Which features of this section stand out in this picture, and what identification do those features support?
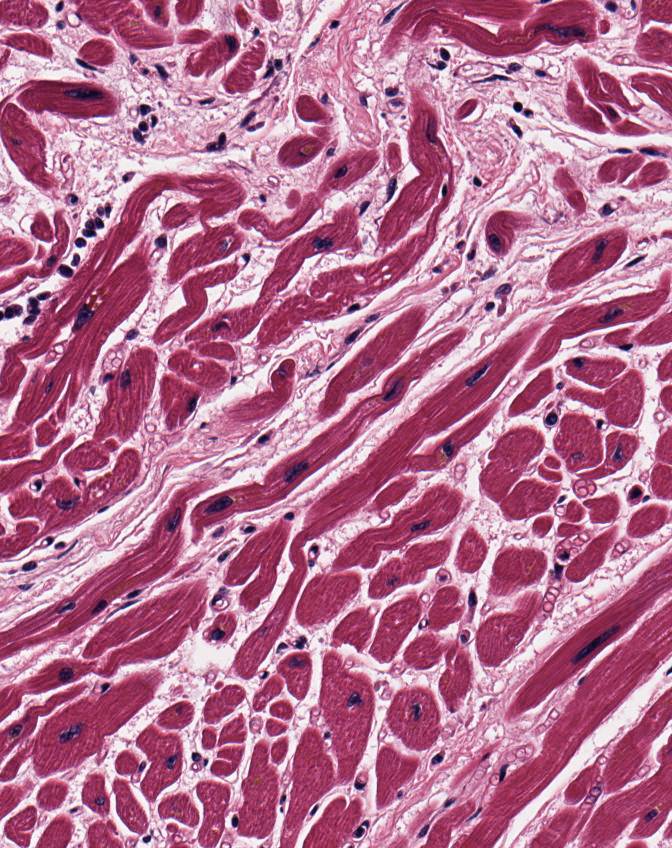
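Lengthwise-cut muscle fibres run diagonally from lower left to upper right; fibres cut across fill much of the lower middle and right. The fibres branch and join one another. Between them lies loose, pale pink, wispy connective tissue with scattered small dark nuclei, along with small thin-walled capillaries holding red blood cells, some cut across in clusters on the right. This is the left ventricle of the heart.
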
